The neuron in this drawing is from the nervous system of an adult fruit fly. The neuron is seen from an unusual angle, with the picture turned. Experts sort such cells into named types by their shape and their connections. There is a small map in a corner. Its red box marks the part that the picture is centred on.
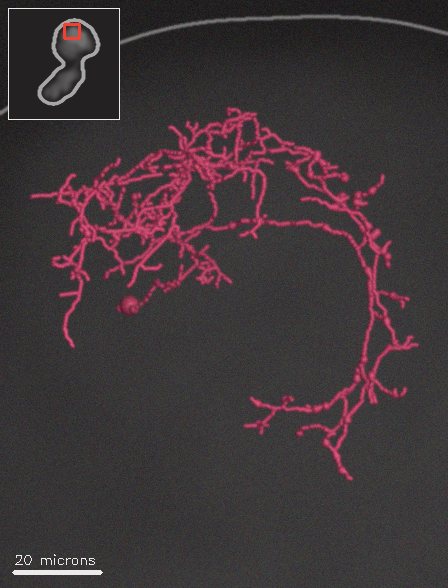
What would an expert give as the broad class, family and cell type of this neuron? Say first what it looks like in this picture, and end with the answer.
The cell body can be seen on the left of the picture. By the scale bar it is about 90 microns wide in this view. The picture shows dozens of branch ends. It is a central-brain intrinsic neuron. Its family is hemilineage AOTUv1_medial. Its cell type is CRE045.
